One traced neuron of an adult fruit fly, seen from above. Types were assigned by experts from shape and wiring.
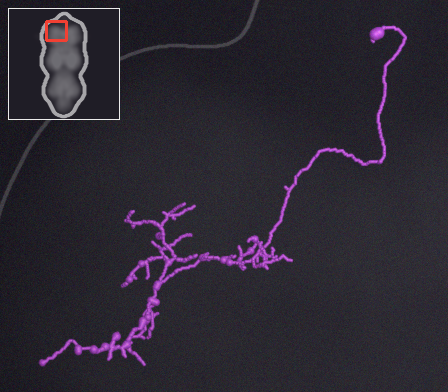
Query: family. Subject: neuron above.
hemilineage 14A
